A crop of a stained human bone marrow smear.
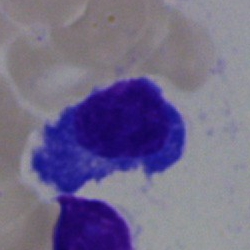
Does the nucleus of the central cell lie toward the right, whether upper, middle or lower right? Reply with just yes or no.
Yes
